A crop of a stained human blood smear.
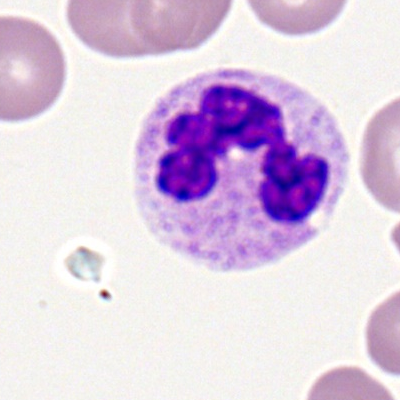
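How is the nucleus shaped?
Divided into several lobes, joined in an arch.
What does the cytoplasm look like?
Abundant and pale pinkish-lilac, with fine lilac granules scattered evenly through it.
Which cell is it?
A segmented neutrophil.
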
